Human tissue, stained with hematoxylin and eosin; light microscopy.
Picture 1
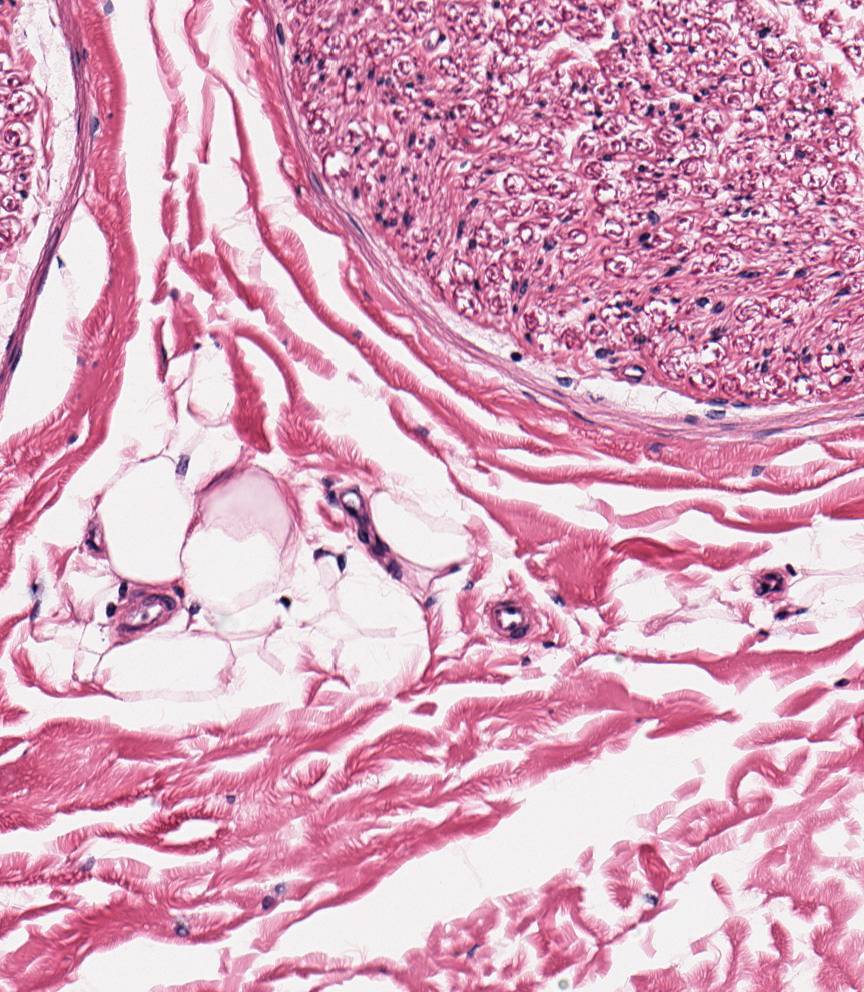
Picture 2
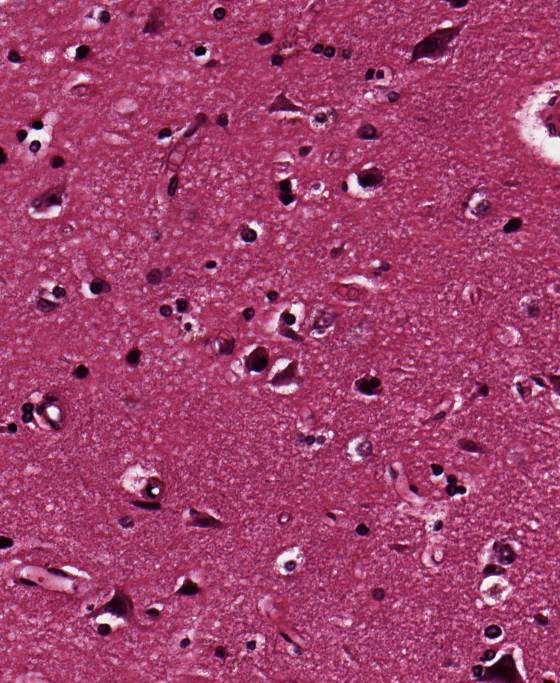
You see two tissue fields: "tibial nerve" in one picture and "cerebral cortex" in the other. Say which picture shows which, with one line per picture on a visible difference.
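The field in picture 1 comes from the tibial nerve. Small dark, elongated nuclei are scattered between the round profiles of the bundle.
The field in picture 2 comes from the cerebral cortex. Most nuclei are small, round and densely dark, scattered across the whole field.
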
